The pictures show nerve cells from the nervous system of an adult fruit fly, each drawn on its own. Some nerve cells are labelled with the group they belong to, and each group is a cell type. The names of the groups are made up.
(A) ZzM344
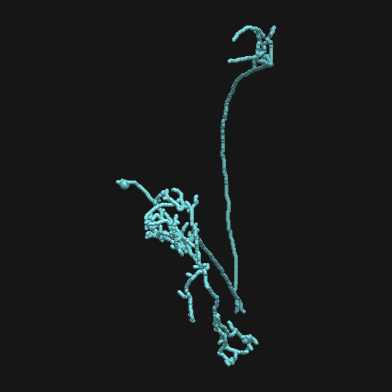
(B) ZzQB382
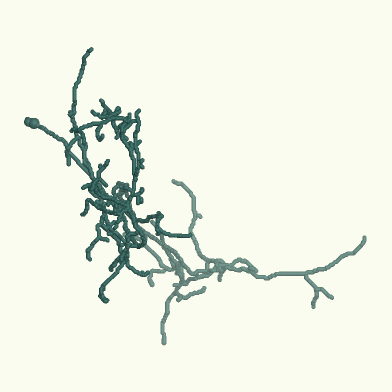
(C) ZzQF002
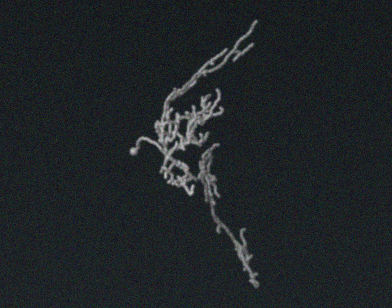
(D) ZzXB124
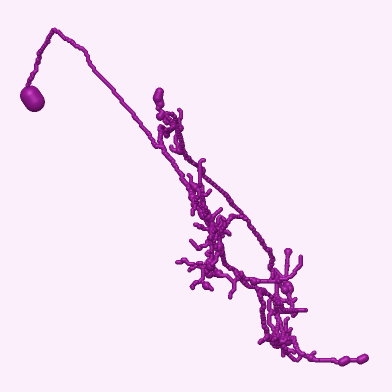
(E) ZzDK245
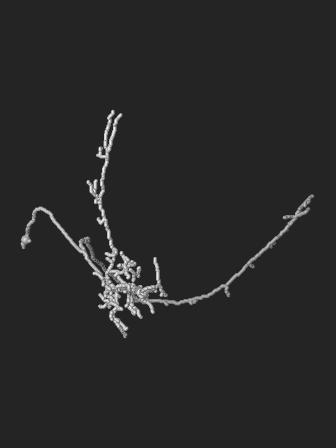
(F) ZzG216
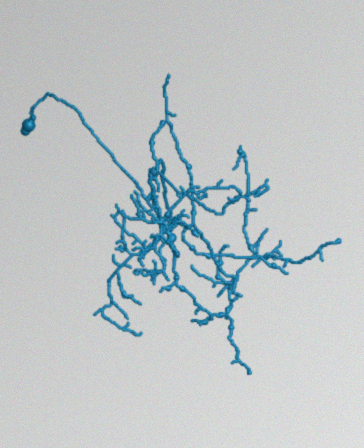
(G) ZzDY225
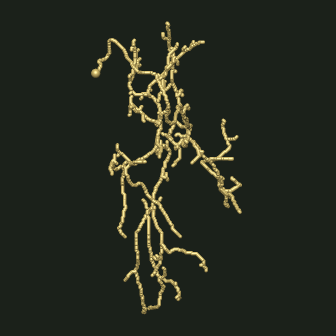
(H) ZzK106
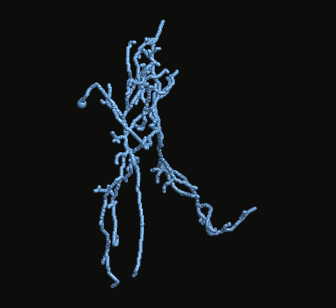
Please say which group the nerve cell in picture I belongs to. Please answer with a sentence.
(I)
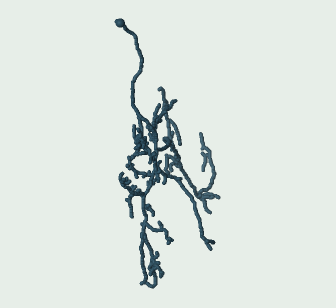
It belongs to ZzDY225.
